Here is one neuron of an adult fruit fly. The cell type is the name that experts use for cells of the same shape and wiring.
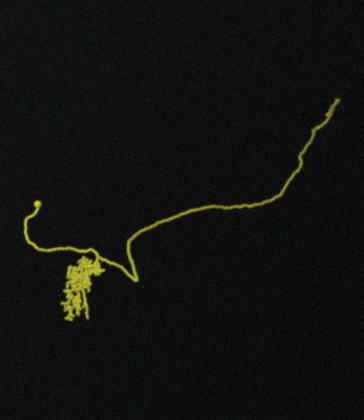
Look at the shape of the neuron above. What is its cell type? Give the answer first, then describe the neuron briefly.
It is of cell type MeVP6. This is a visual projection neuron. The cell body is on the left of the picture. In this view it is wider than it is tall.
